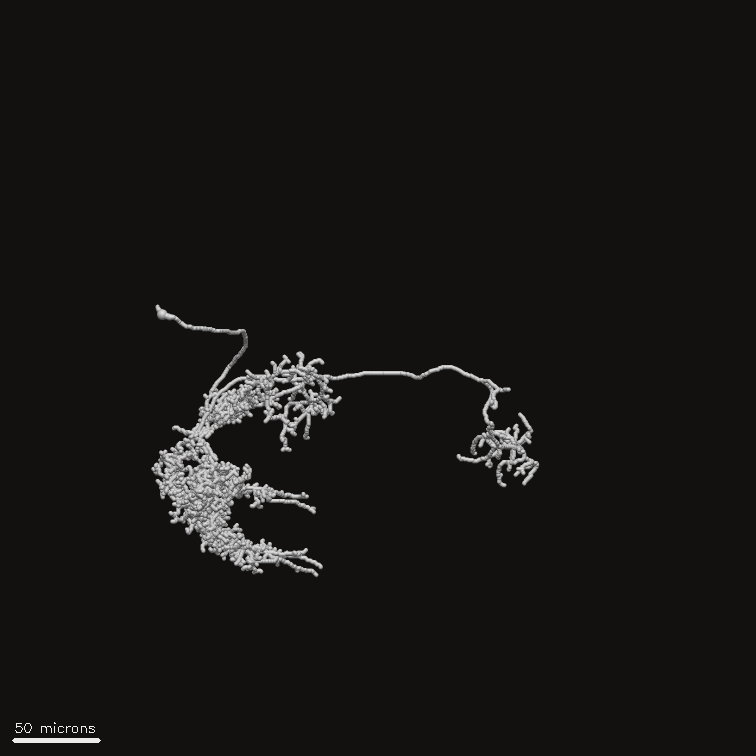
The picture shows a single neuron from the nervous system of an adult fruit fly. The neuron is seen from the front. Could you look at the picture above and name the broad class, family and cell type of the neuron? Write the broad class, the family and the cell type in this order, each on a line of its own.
central-brain intrinsic neuron
hemilineage VLPa2
SAD013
